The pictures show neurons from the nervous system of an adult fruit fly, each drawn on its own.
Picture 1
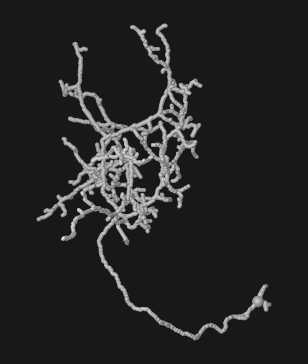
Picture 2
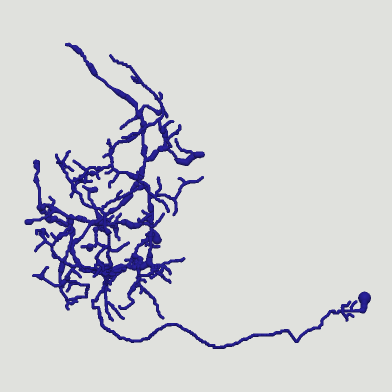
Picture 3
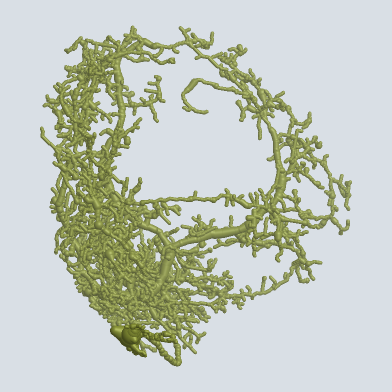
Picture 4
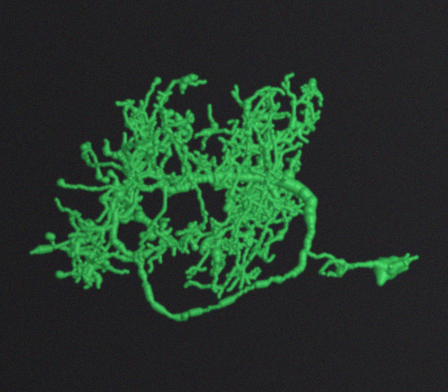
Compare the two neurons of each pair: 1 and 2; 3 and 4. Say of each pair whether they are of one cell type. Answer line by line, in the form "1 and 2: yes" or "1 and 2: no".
1 and 2: yes
3 and 4: no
